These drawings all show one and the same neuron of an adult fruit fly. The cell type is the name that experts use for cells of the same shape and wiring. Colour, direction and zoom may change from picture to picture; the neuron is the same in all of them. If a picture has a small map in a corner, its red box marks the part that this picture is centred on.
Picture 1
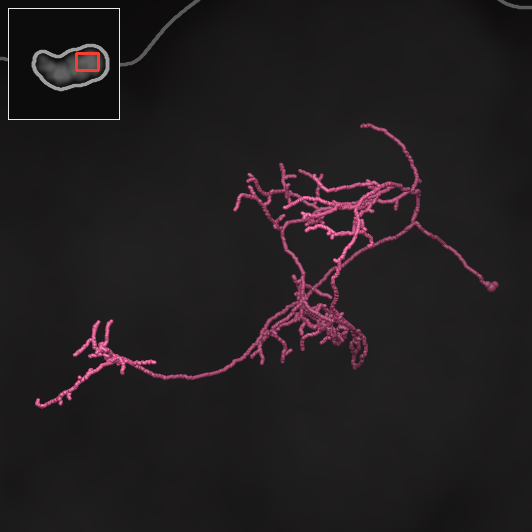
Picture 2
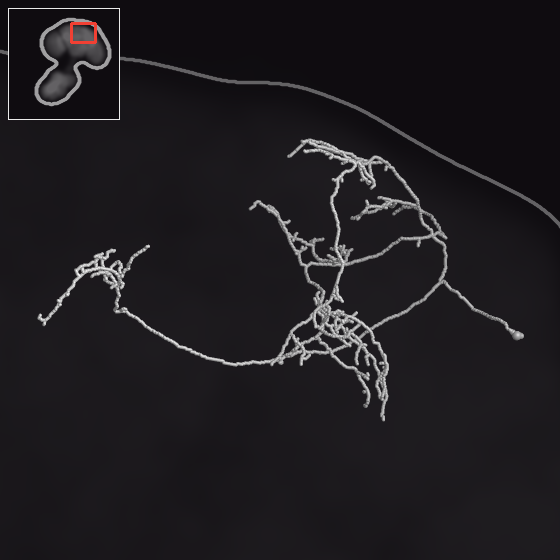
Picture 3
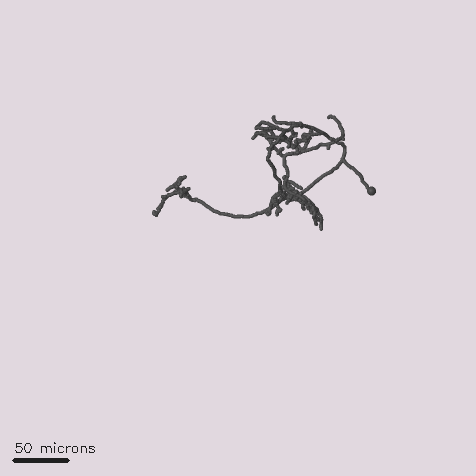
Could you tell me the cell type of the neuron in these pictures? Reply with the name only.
SMP006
